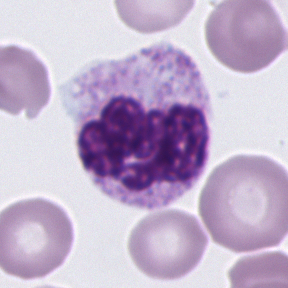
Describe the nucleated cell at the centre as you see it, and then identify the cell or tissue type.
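Here the outline is roughly round. The nucleus sits in the lower half of the cell, leaving most of the cytoplasm above it, and no nucleoli are visible within it. Fine purple-pink granules are strewn all through that cytoplasm. This cell is a segmented neutrophil.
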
